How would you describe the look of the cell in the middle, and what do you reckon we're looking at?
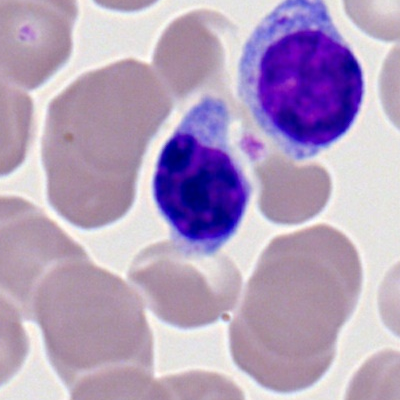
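Starting with the chromatin: dark purple and coarsely clumped. I find no nucleoli in the nucleus. Most of the cytoplasm is gathered above the nucleus, and I see no distinct granules in it. This cell in the middle is a lymphocyte.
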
